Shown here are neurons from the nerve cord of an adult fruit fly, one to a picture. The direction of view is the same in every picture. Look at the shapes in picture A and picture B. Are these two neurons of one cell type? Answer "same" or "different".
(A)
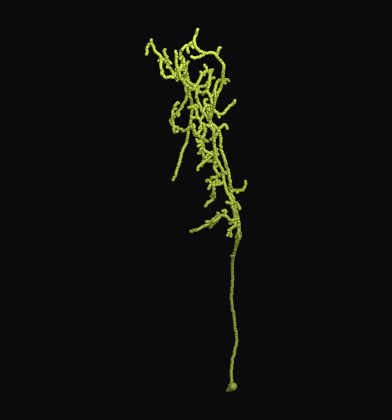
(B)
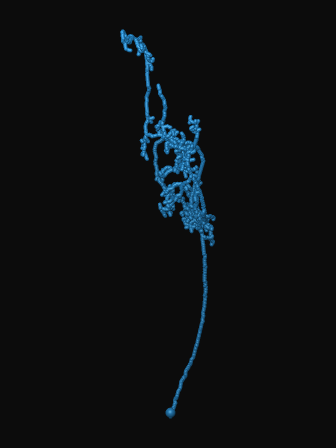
different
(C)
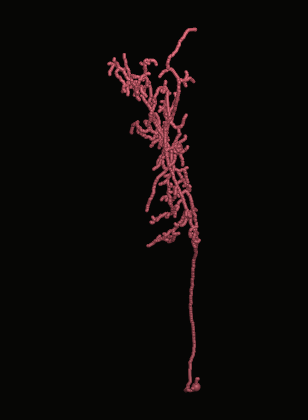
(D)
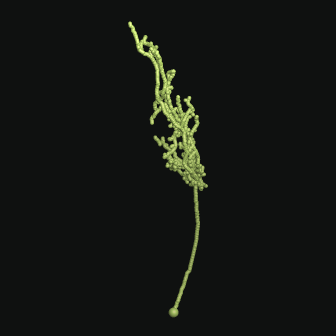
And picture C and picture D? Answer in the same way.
different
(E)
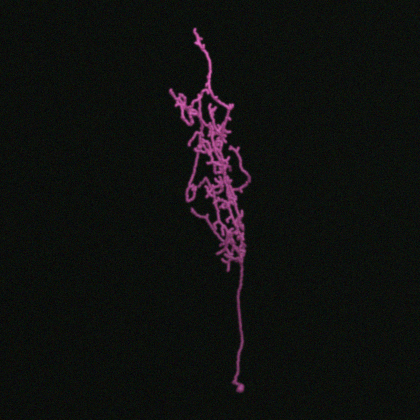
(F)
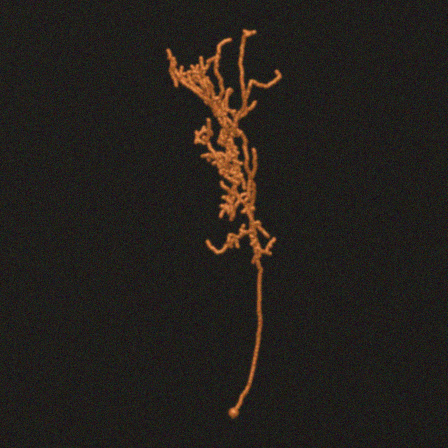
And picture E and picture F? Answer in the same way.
same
